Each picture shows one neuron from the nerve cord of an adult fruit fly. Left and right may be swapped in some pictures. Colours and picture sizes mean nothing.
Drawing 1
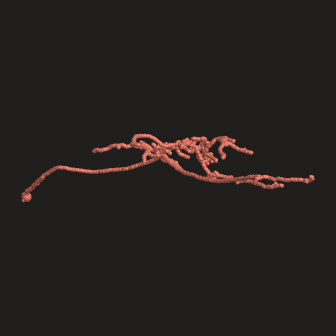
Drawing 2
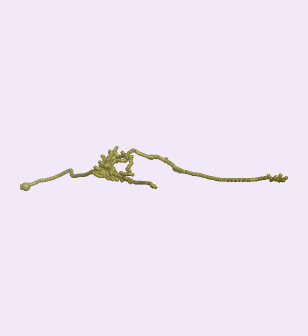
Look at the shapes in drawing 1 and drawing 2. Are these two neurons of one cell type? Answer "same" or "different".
different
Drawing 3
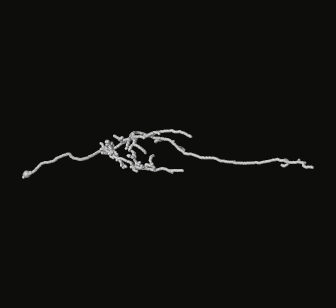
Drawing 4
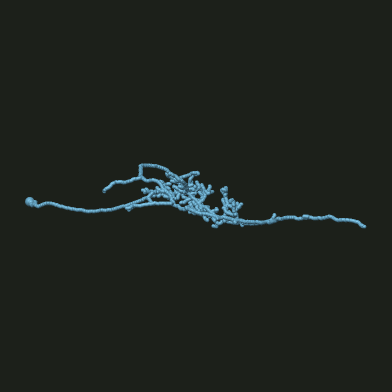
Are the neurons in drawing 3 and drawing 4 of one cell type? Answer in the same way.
different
